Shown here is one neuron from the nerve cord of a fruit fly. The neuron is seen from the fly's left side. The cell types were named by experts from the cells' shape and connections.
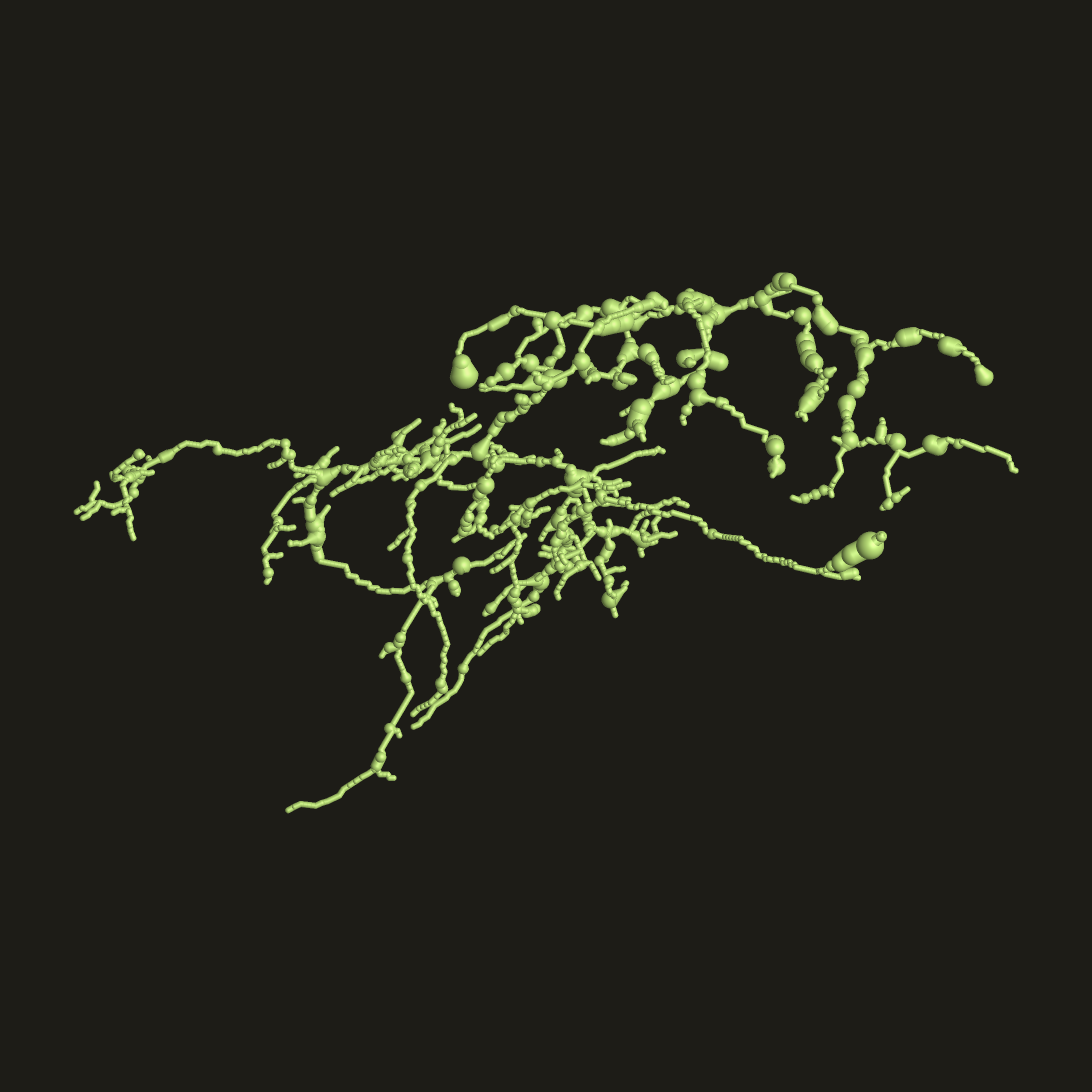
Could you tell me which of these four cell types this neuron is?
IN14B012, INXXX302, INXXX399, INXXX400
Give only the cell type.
INXXX400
